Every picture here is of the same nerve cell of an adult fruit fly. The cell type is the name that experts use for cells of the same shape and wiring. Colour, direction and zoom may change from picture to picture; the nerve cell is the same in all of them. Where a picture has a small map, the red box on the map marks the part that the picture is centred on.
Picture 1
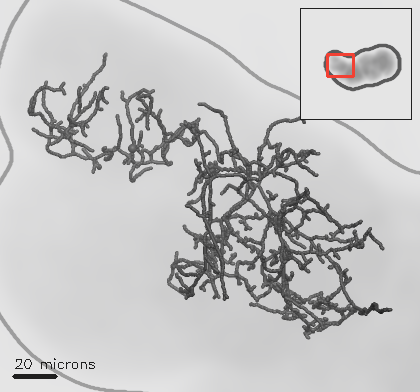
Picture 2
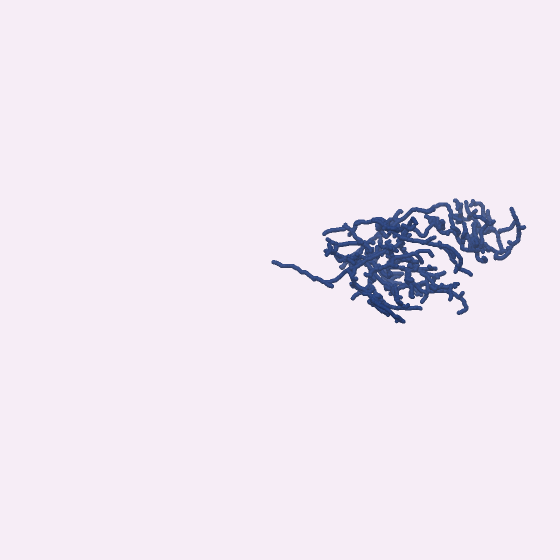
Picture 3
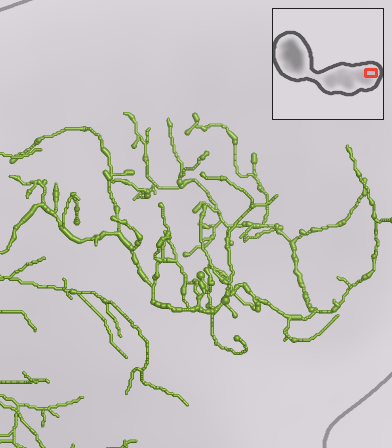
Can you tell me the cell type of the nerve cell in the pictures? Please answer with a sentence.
The cell type is IN09A015.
